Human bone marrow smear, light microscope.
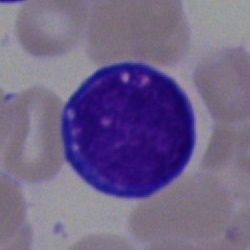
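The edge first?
Roughly round and smooth.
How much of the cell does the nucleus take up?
Almost all of it; the cytoplasm is just a thin rim.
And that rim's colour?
Deep blue.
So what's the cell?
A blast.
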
